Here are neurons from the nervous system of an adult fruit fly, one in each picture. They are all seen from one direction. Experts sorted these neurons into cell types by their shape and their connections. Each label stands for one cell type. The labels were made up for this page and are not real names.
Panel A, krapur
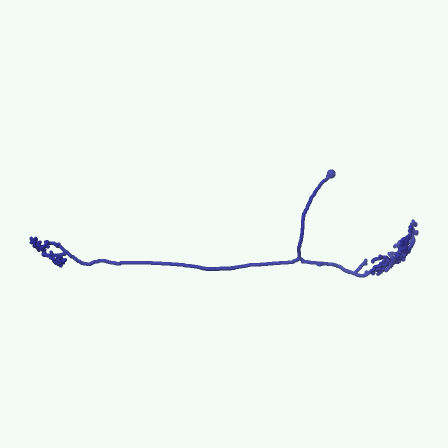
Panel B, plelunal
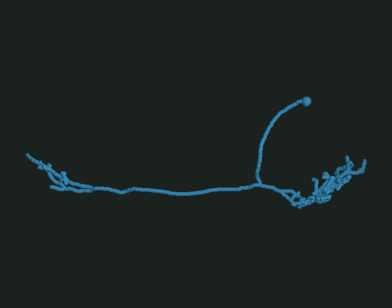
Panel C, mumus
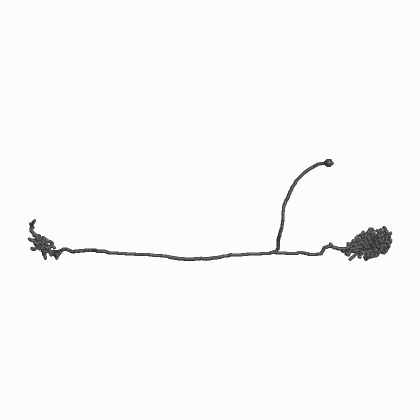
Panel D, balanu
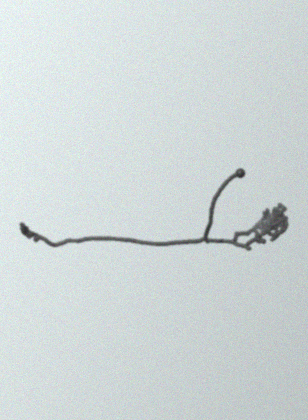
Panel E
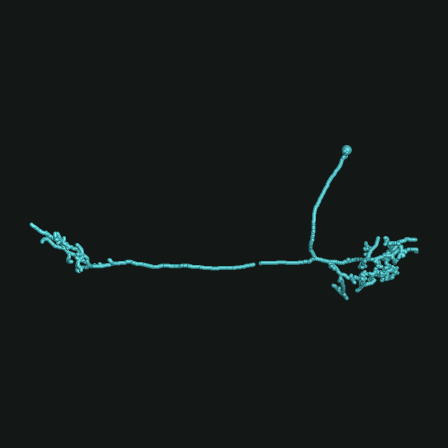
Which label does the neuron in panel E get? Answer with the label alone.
plelunal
